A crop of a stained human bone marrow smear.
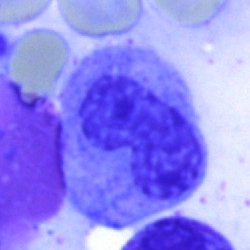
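Metamyelocyte (central cell). Outline roughly round, edge smooth. Nucleus folded into a kidney-like shape with a deep indentation, which opens toward the lower left of the cell. Cytoplasm pale grey-blue.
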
